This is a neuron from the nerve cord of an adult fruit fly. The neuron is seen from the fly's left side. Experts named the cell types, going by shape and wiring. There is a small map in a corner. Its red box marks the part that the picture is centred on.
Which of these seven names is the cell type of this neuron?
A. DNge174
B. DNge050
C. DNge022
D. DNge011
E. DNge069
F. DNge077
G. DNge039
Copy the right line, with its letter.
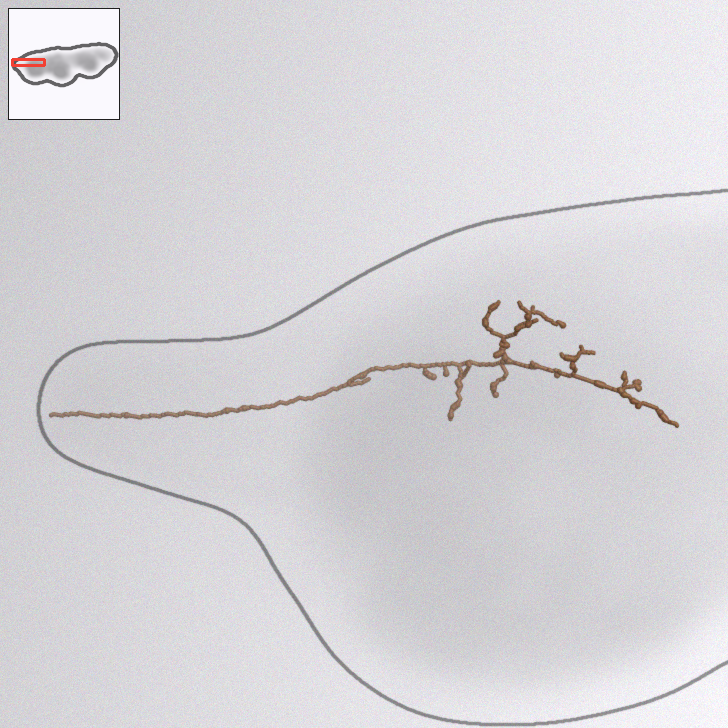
A. DNge174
